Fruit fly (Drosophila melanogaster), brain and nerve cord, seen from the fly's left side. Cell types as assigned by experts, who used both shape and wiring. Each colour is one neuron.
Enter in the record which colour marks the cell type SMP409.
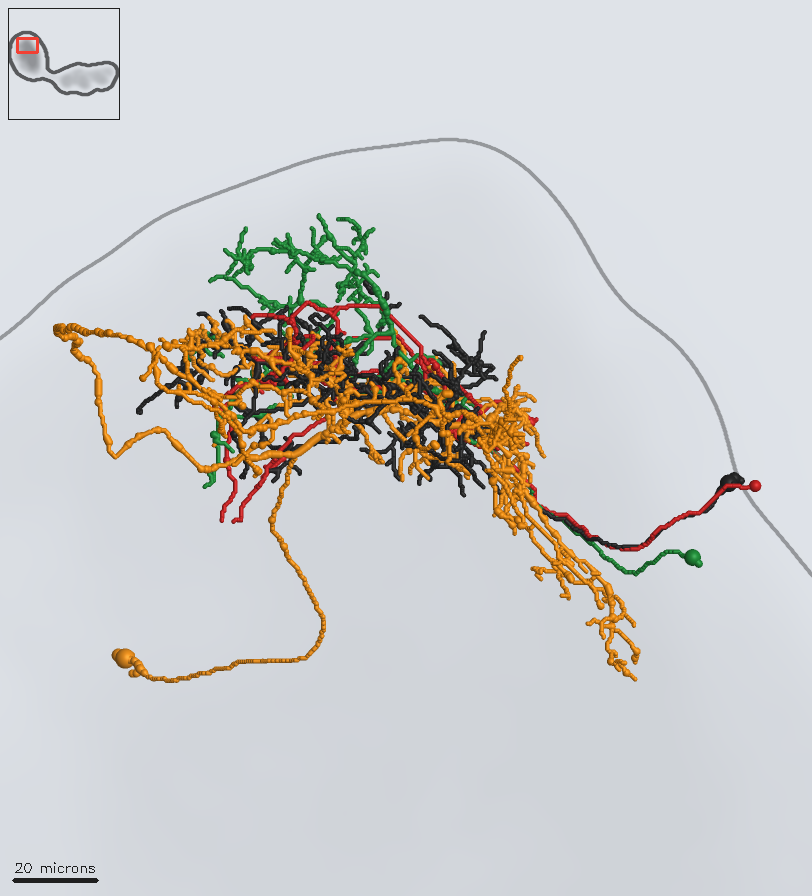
red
